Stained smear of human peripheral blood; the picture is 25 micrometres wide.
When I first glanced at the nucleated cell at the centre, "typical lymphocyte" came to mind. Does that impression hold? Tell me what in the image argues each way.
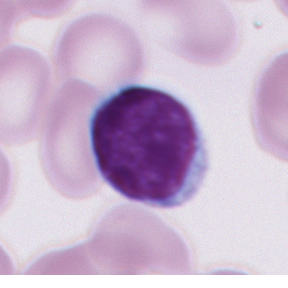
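The cell has a smooth, roughly round outline, and a red cell lies close against its left side. Its nucleus is round, without notch or lobes, measures about 10 by 9 micrometres and takes up about 80% of the cell's area. No nucleoli are visible. The cytoplasm is pale blue-grey and free of granules.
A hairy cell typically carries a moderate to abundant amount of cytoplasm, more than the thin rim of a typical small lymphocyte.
With the nucleus filling about 80% of the cell, only a small share is left for cytoplasm, which speaks for typical lymphocyte and against hairy cell.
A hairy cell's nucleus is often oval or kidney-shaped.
The round nucleus with no notch does not match that.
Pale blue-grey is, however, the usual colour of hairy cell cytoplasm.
The colour of the cytoplasm therefore gives no reason to reject hairy cell and is not what decides. On the amount of cytoplasm and the shape of the nucleus, the name typical lymphocyte fits.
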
